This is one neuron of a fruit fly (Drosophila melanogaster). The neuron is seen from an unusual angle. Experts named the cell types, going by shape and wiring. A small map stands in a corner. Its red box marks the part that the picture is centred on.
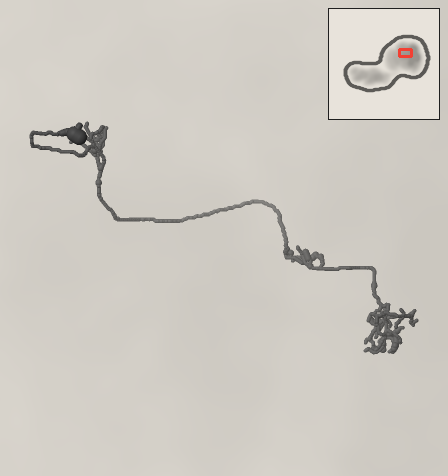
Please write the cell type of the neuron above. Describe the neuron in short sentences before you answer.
The cell body can be seen at the upper left of the picture. In this view it is wider than it is tall. This is a central-brain intrinsic neuron. Its cell type is PFNp_c.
